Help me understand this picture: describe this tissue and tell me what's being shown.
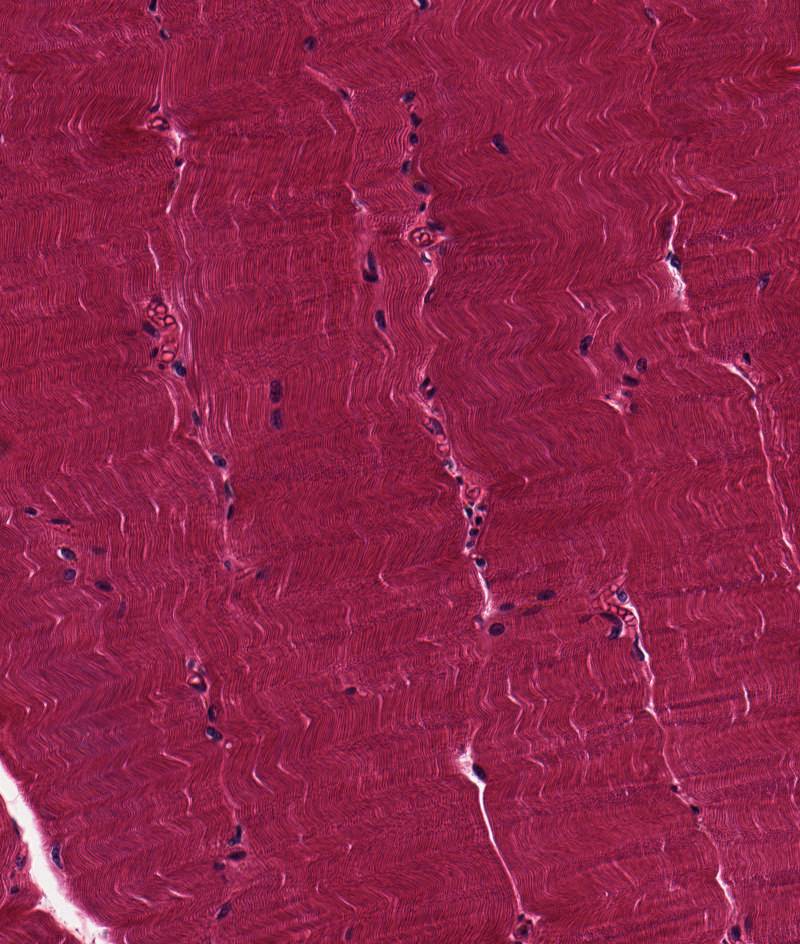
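Dark, elongated nuclei lie at the fibre edges, along their borders, not in the centres, I note. The cytoplasm stays uniformly deep pink-red throughout. Between fibres, connective tissue is very scant: only thin pale clefts. Small capillaries holding red blood cells lie in the narrow spaces, upper left and upper centre for instance. This is skeletal muscle.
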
